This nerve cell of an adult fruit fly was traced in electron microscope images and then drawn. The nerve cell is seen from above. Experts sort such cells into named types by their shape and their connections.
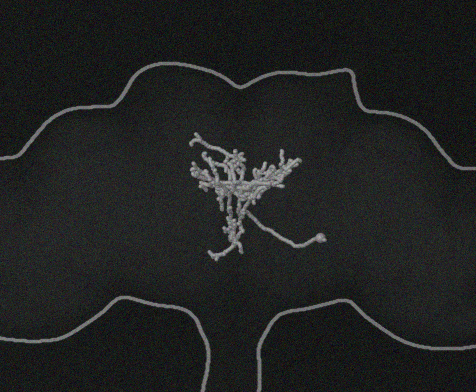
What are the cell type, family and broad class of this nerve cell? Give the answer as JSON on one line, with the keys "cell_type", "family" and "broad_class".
{"cell_type": "GNG264", "family": "hemilineage 05B", "broad_class": "central-brain intrinsic neuron"}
